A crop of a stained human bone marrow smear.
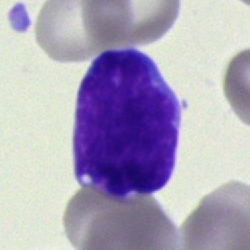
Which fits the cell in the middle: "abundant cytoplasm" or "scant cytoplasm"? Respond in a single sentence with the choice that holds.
Scant cytoplasm surrounds the nucleus of this cell.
